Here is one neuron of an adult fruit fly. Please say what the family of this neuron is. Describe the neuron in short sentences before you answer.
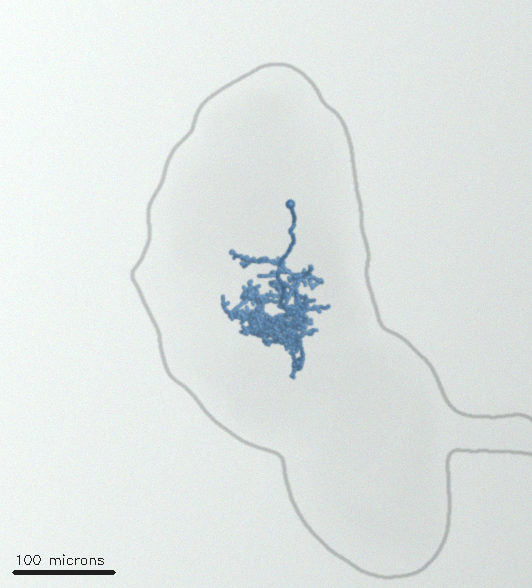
By the scale bar it is about 180 microns tall in this view. As drawn here it is taller than it is wide. This is a central-brain intrinsic neuron. Its family is hemilineage DM1_antero_ventral.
